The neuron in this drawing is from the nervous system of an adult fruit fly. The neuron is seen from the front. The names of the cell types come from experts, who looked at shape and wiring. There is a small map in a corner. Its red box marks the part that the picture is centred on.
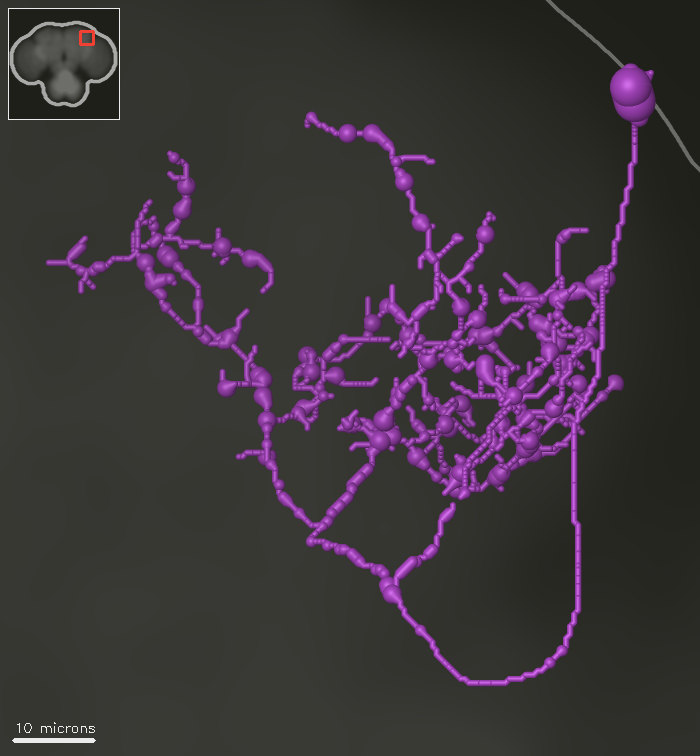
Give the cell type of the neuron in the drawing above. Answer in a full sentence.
The cell type is CB3732.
